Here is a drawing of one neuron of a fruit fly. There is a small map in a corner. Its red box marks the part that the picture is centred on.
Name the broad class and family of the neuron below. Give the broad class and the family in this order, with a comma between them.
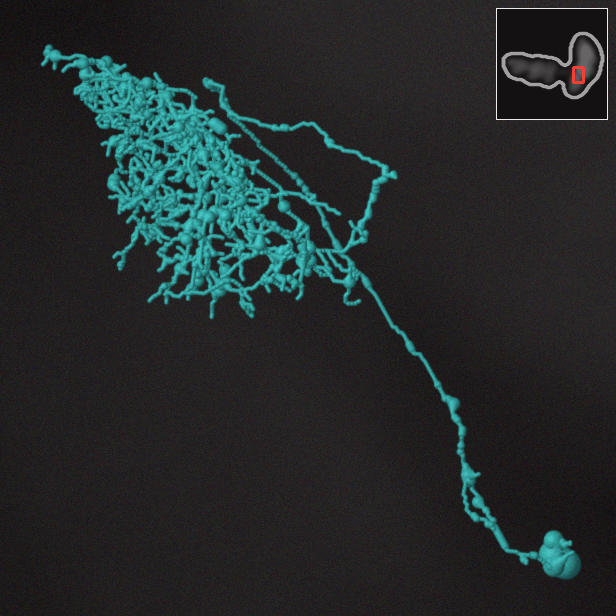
optic-lobe intrinsic neuron, Li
